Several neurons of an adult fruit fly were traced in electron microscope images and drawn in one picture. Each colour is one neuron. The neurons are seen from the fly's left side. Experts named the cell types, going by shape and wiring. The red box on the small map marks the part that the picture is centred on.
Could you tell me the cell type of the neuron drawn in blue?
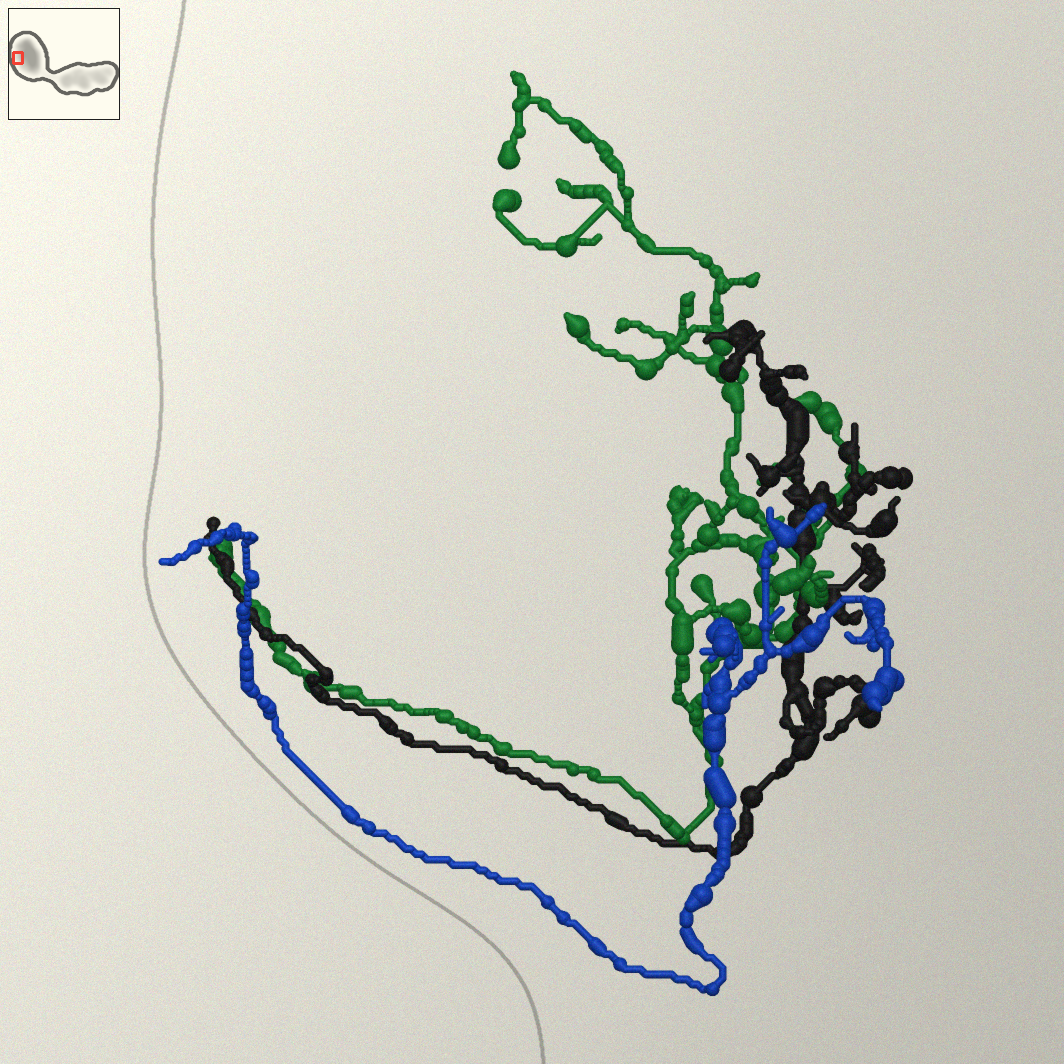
HRN_VP1l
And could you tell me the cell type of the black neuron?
TRN_VP1m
